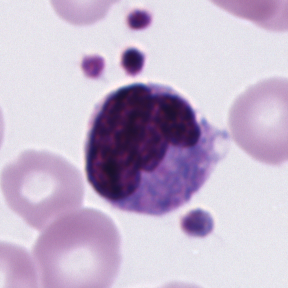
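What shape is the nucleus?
Kidney-shaped, deeply indented on its right side.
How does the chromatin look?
Dark purple, coarsely mottled with paler streaks.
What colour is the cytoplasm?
Pale greyish-blue, with only faint, fine lilac granularity.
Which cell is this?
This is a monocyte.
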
